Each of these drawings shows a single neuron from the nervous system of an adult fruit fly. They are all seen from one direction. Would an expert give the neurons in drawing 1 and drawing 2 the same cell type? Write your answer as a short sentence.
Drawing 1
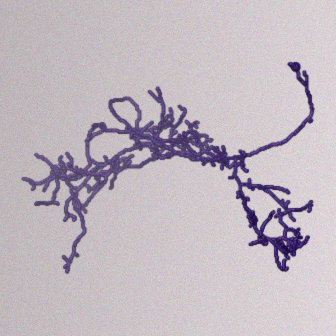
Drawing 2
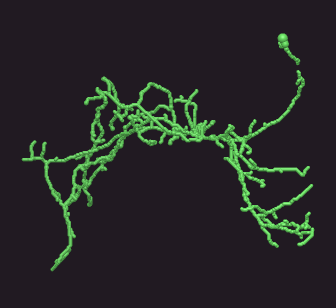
They are of the same cell type.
